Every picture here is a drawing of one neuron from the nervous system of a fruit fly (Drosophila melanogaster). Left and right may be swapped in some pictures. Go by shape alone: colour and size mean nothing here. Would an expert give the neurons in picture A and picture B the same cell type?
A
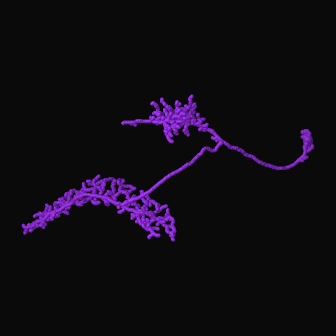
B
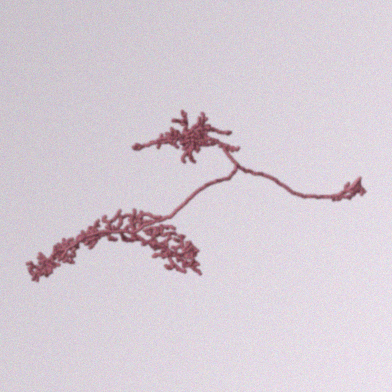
yes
